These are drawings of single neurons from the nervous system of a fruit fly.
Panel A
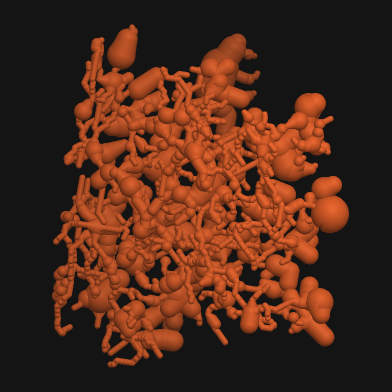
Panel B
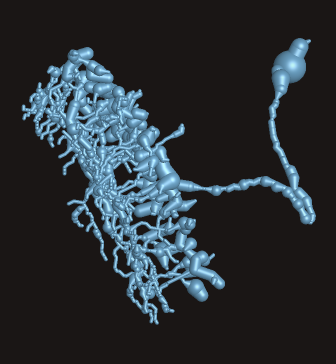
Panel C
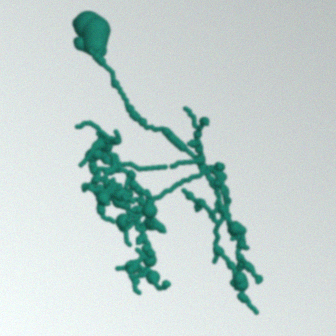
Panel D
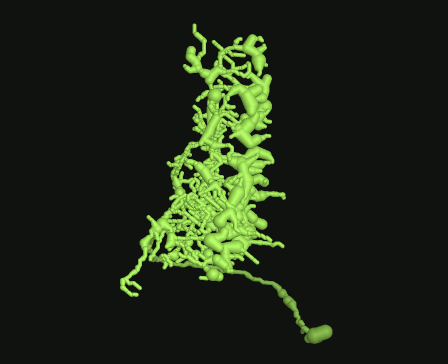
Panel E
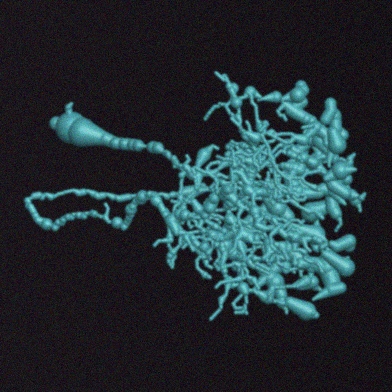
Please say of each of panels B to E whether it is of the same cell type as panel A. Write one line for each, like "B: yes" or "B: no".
B: yes
C: no
D: yes
E: yes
